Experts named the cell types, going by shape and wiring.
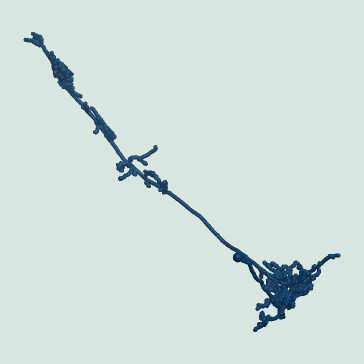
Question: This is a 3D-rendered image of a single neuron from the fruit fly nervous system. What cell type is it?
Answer: DNpe030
